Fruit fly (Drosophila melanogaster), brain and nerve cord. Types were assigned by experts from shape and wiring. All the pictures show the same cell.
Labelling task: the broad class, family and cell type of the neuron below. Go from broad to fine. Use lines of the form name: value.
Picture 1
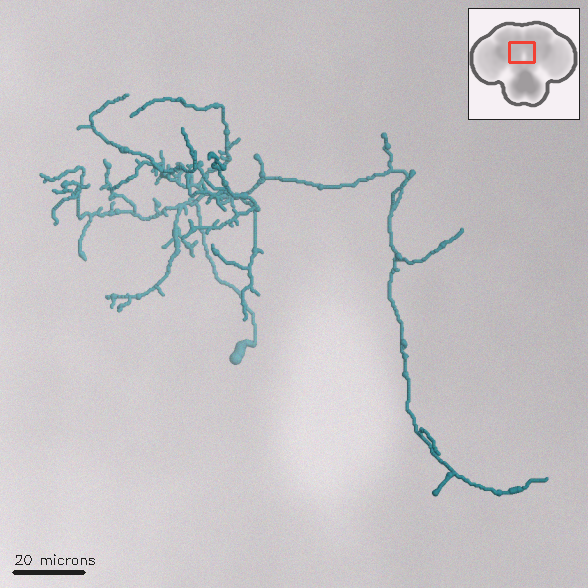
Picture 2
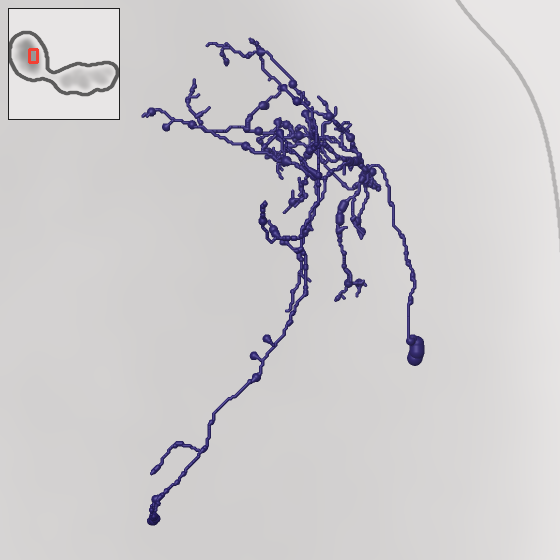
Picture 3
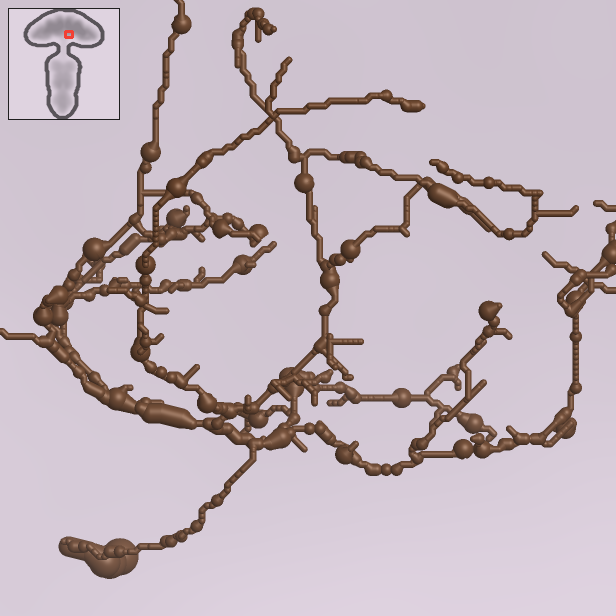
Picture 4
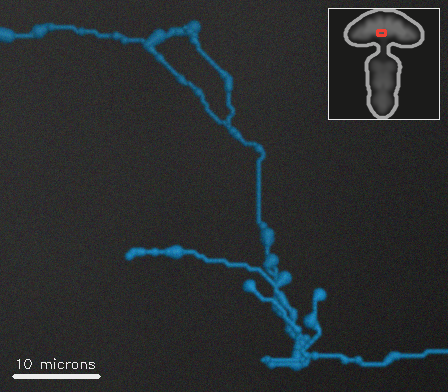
broad class: central-brain intrinsic neuron
family: hemilineage DM6_posterior
cell type: CB3197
